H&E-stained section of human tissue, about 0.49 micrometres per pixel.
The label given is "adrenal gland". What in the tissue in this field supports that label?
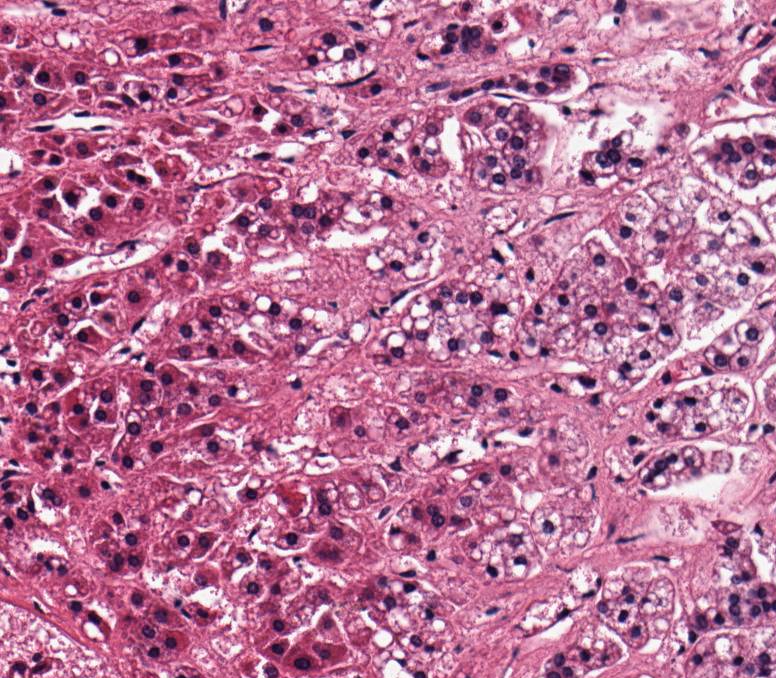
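The name is adrenal gland, so let me go through what the field holds. The cells sit in nests and short cords, parted by thin strands and narrow clefts. On the left the cytoplasm is dense and deep pink, while across much of the centre and right it is pale and vacuolated instead. Looking closer at those pale cells, many small, round, clear vacuoles give the cytoplasm a bubbly look. Each cell has a single round, dark nucleus set in the middle, and the nuclei are fairly uniform in size.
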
